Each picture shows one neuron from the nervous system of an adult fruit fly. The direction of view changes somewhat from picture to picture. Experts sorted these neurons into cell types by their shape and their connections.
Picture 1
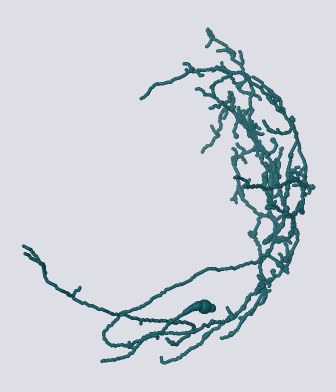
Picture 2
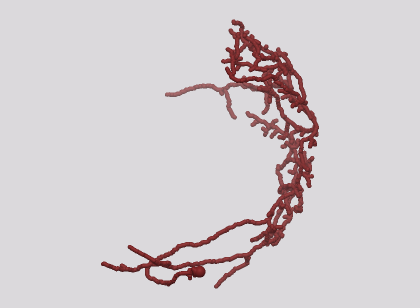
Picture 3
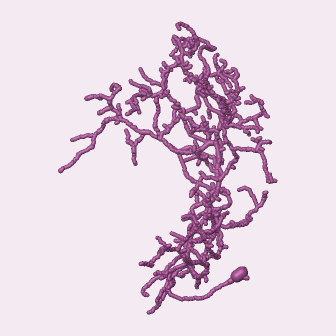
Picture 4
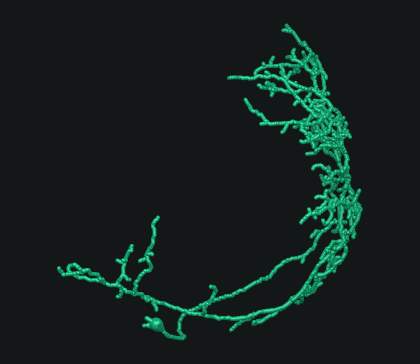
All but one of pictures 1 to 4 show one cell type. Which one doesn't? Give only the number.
2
